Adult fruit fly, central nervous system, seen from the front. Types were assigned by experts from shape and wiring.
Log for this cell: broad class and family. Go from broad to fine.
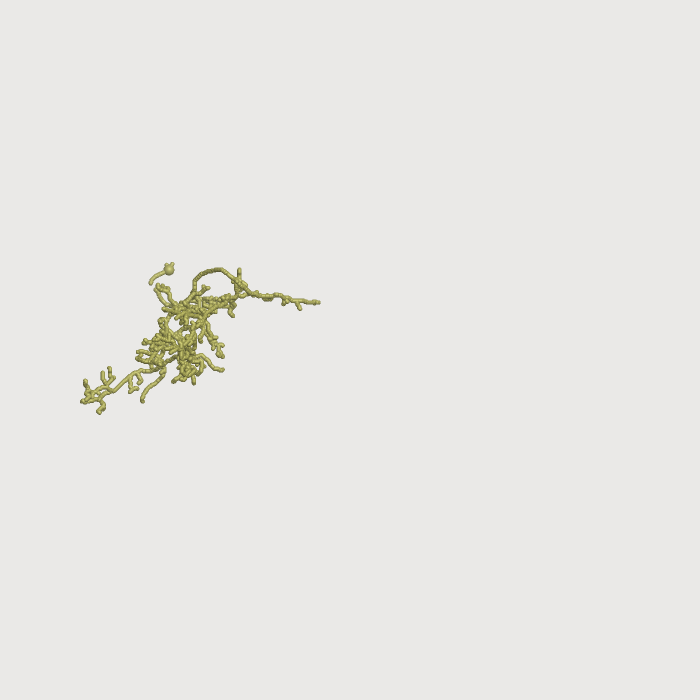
central-brain intrinsic neuron; hemilineage DL1_ventral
